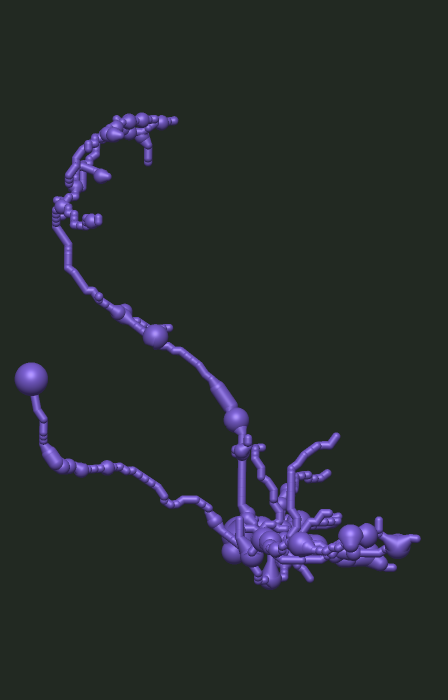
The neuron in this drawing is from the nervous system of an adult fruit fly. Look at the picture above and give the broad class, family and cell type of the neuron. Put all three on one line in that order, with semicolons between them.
optic-lobe intrinsic neuron; Mi; Mi10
